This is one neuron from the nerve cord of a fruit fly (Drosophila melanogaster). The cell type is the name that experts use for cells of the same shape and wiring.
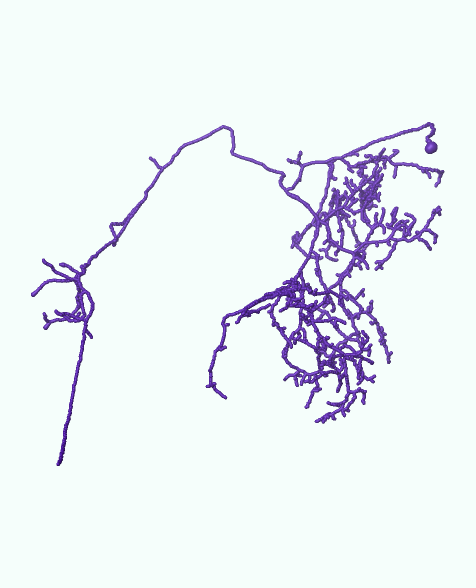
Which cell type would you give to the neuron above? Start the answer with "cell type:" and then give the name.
cell type: AN23B004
